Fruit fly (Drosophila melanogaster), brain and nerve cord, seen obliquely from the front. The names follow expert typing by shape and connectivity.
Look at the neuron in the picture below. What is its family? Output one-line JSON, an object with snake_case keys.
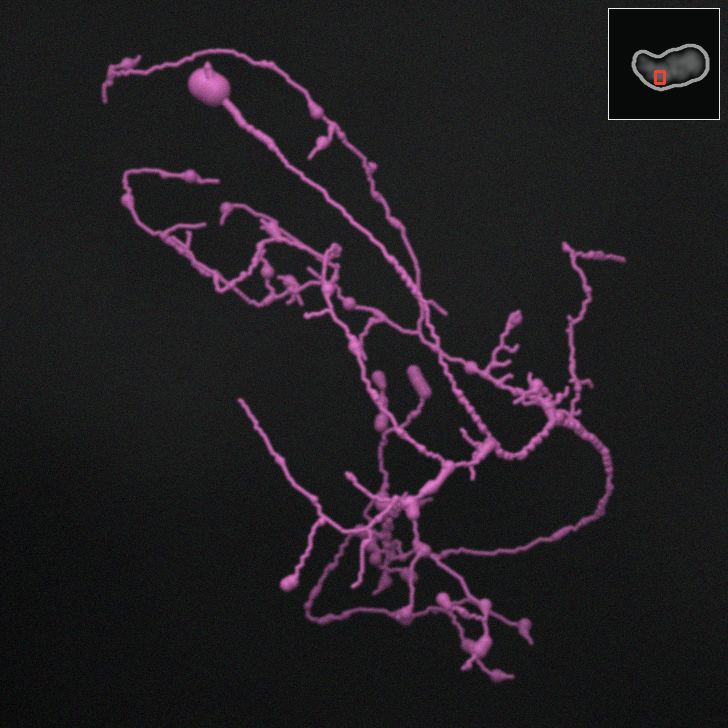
{"family": "hemilineage 09A"}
